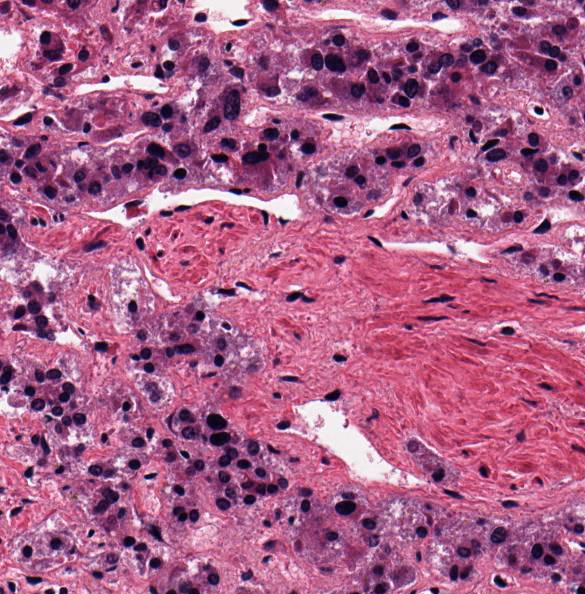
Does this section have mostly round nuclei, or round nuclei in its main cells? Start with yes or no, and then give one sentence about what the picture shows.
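Yes. The nuclei of the nested cells are round and dark-staining and vary clearly in size, with some much larger than their neighbours.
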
